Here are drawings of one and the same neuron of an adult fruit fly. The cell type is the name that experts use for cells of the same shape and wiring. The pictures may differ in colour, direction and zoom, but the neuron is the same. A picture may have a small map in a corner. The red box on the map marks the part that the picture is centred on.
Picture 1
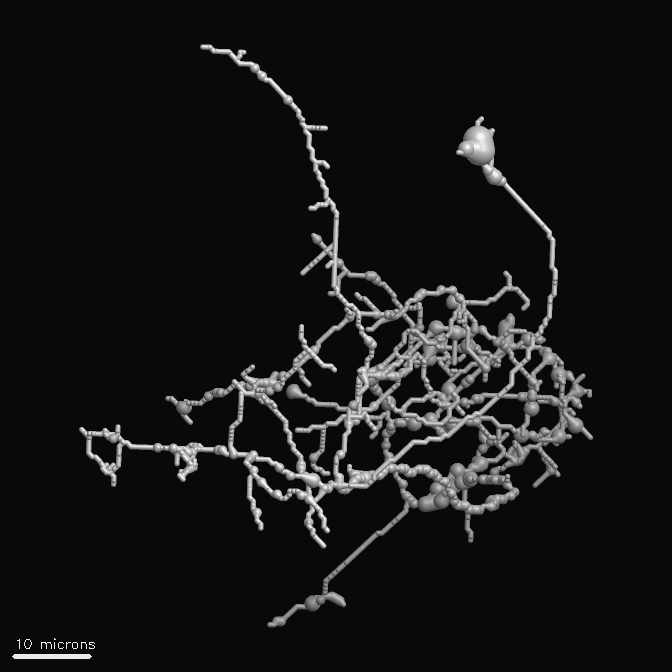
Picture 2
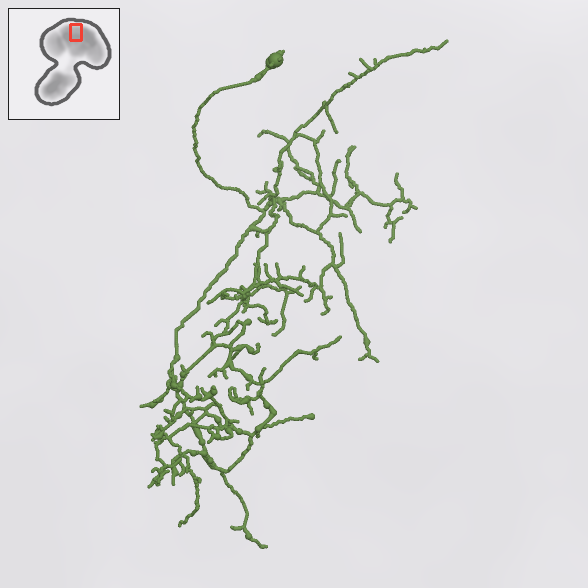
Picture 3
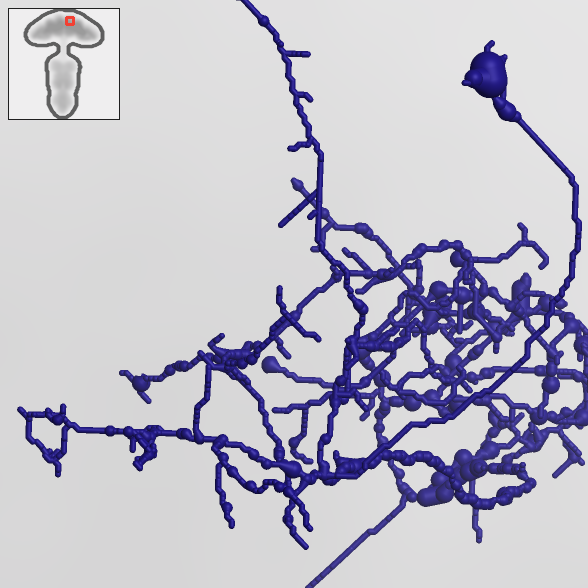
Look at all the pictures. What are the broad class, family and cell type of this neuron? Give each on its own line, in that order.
central-brain intrinsic neuron
hemilineage CREa2_ventral
LAL035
